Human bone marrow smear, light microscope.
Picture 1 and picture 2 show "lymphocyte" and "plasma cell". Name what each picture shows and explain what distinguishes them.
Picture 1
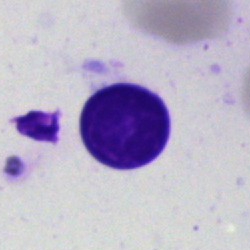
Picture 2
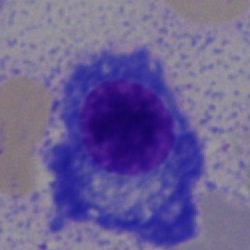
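Here the lymphocyte is picture 1 and the plasma cell picture 2. The outline separates them at once: smooth and round in the lymphocyte, irregular with ragged, knobby edges in the plasma cell. Now compare the cytoplasm: very little is visible around the lymphocyte's nucleus, while the plasma cell's is abundant and deep blue.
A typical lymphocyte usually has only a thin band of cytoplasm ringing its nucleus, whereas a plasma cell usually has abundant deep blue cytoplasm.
No nucleoli can be seen in the lymphocyte's nucleus.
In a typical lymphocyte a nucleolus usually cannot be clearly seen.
The plasma cell's chromatin is dark purple and densely stained. Neither cell shows granules.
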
